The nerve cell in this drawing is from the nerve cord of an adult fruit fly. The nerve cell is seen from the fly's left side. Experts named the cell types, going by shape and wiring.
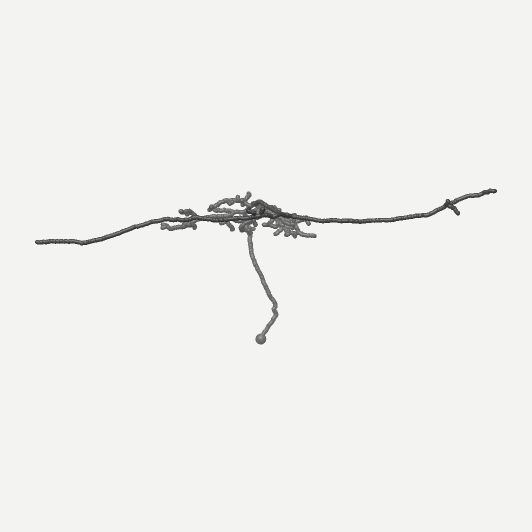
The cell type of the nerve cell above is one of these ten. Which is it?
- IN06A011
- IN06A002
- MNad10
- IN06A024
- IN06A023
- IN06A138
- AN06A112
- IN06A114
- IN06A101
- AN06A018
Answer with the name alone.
AN06A112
